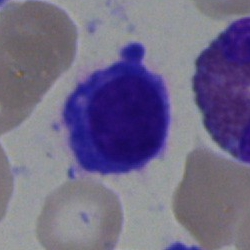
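Plasma cell, centre of a stained bone marrow smear. The nucleus lies toward the right, with dark purple, fairly evenly stained chromatin, leaving a wider band of deep blue cytoplasm on the left. A single small rounded bleb projects from the top of the cell.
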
